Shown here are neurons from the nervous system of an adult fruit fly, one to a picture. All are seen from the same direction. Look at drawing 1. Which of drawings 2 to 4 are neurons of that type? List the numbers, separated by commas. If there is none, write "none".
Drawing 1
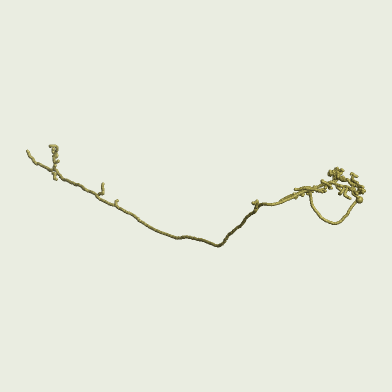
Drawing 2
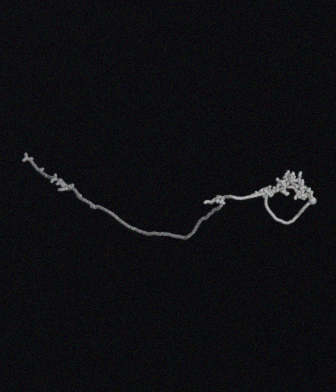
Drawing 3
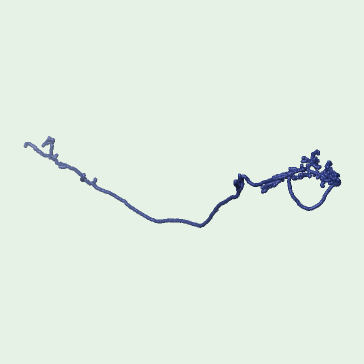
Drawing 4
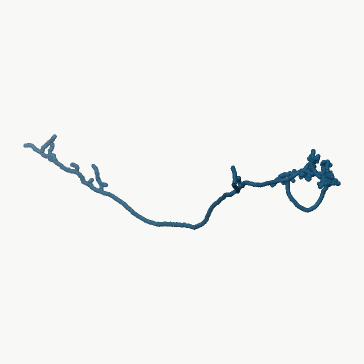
3, 4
